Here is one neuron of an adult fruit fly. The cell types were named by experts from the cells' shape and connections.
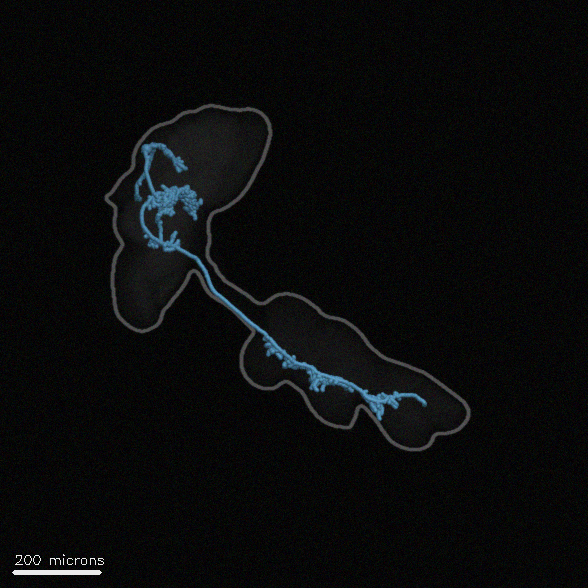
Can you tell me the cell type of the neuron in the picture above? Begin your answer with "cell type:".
cell type: DNd05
